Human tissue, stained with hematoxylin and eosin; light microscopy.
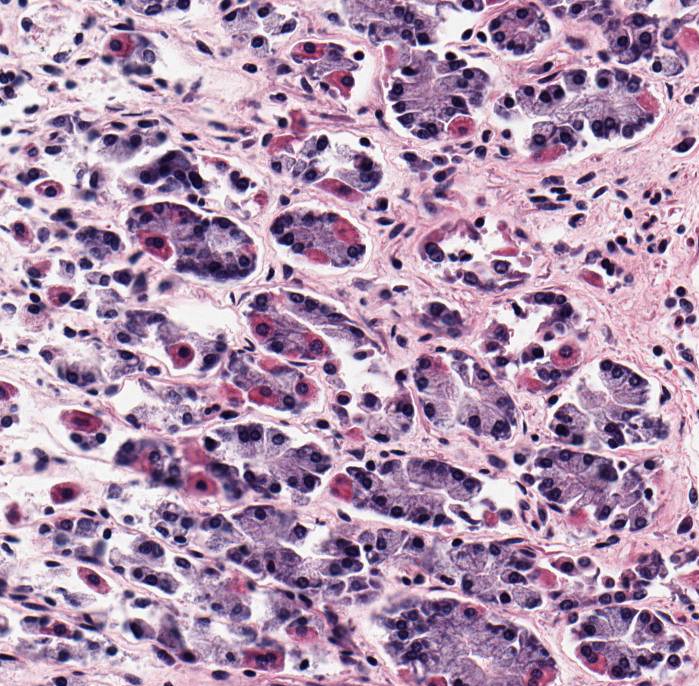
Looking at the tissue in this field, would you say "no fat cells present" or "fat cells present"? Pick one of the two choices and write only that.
No fat cells present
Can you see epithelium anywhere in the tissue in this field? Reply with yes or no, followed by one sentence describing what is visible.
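Yes. Most cells lining the glands are chief cells with purple-grey granular cytoplasm and dark round nuclei set toward the base.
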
